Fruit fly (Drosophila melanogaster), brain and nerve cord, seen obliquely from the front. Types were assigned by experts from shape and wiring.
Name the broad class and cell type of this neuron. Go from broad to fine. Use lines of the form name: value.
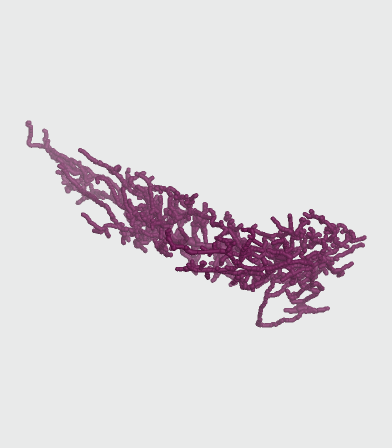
broad class: central-brain intrinsic neuron
cell type: GNG069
